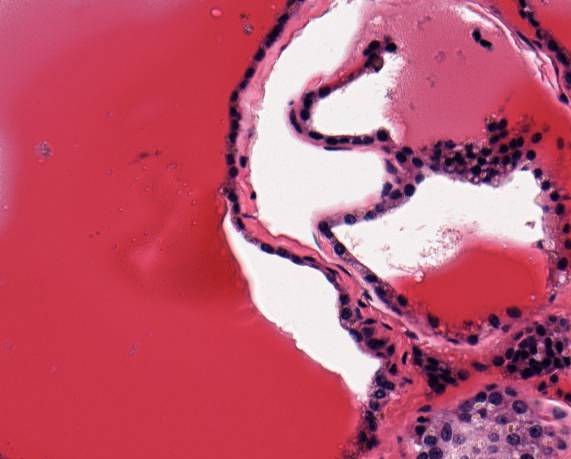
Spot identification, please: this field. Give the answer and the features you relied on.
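Answer: thyroid follicle. Left half: a broad expanse of homogeneous pink eosinophilic material, free of nuclei, with only a few faint scattered specks. Right side: spaces lined by a single layer of flattened to low cuboidal cells with small dark nuclei. Between lining and pink material: white empty clefts, as from shrinkage during processing.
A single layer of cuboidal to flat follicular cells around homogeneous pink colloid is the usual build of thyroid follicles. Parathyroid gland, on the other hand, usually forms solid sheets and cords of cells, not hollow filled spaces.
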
